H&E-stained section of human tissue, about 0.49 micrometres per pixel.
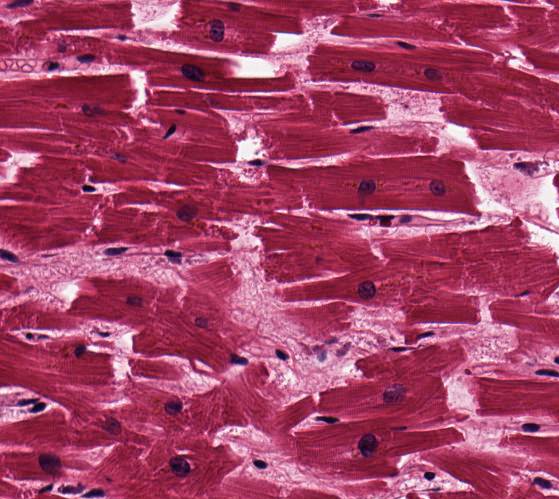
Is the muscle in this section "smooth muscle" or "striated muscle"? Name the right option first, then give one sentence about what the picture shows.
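Striated muscle. The deep pink cytoplasm of the muscle fibres shows fine cross-striations.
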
